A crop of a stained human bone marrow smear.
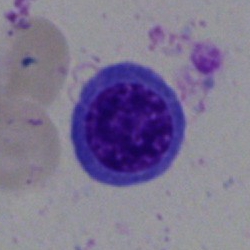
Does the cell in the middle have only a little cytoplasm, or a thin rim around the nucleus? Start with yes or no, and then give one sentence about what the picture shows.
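Yes. The nucleus fills most of the cell, leaving a rim of cytoplasm all round it.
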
